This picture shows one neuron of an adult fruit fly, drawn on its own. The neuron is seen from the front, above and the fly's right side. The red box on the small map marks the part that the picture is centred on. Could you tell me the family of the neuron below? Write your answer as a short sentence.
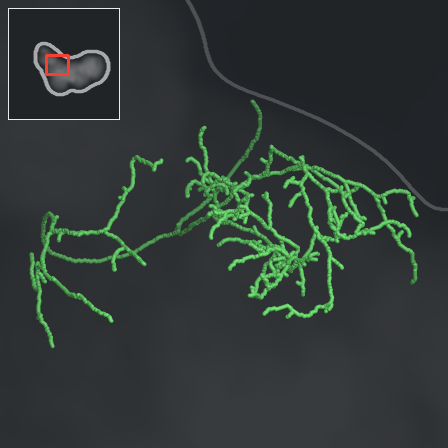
The family is hemilineage 19B.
